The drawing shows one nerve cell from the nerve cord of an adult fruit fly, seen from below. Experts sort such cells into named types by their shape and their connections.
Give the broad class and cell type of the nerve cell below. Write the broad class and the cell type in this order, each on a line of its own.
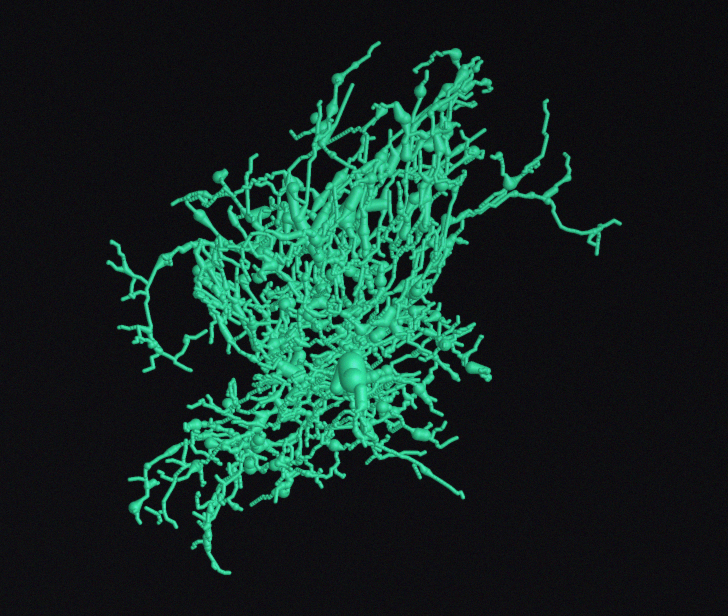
nerve-cord intrinsic neuron
INXXX320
